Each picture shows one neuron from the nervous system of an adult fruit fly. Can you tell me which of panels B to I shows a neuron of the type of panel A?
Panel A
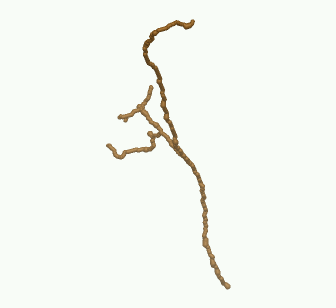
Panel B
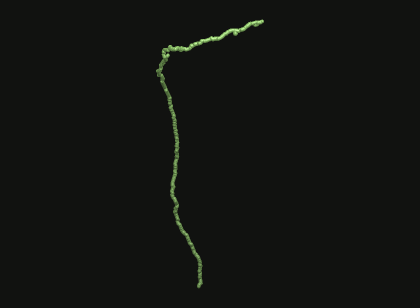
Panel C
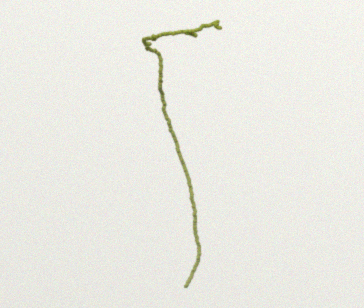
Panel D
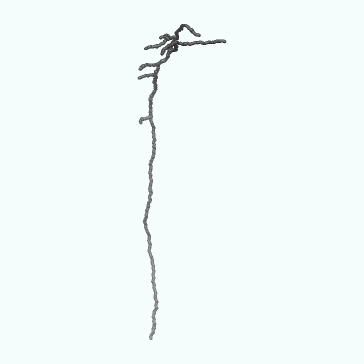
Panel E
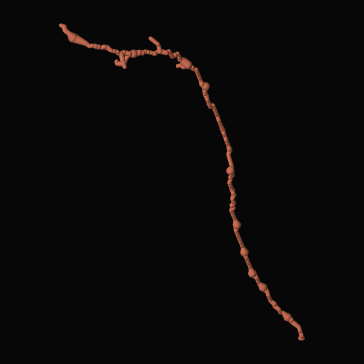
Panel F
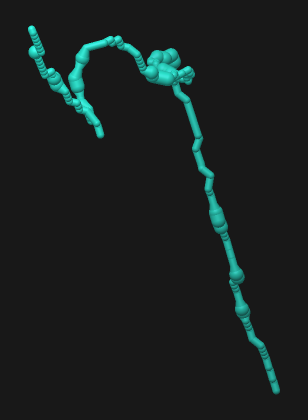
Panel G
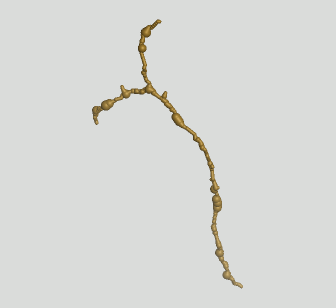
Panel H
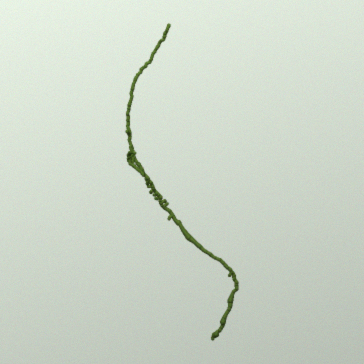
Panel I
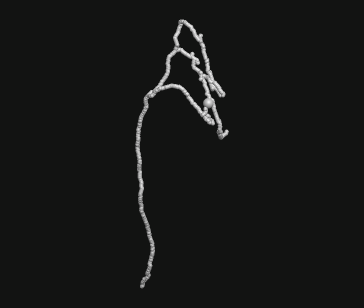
G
